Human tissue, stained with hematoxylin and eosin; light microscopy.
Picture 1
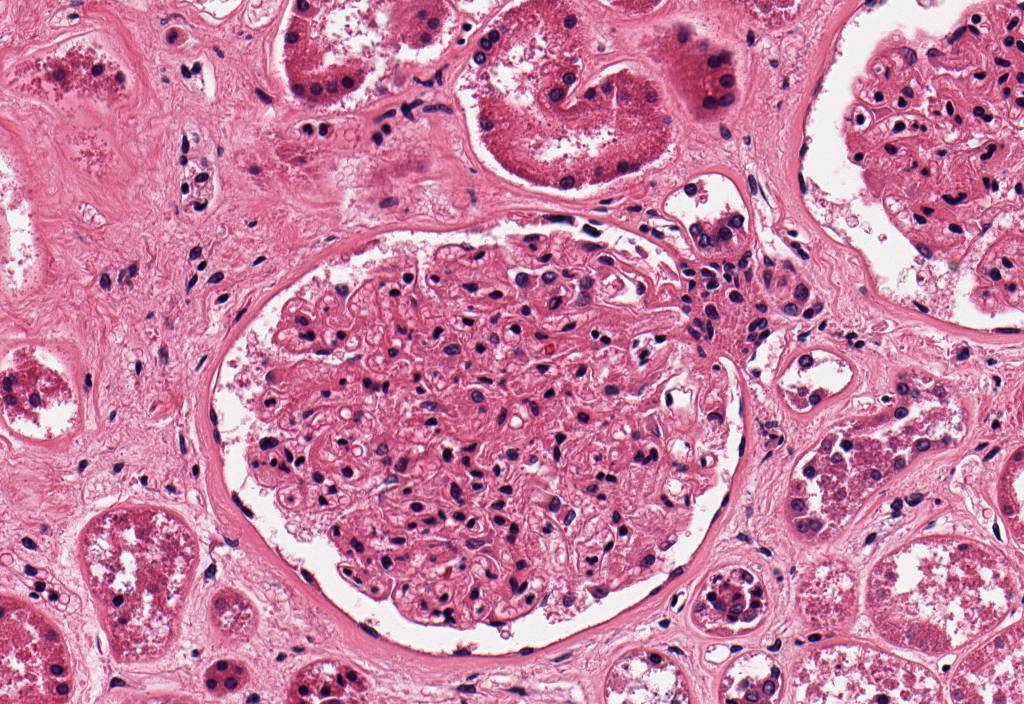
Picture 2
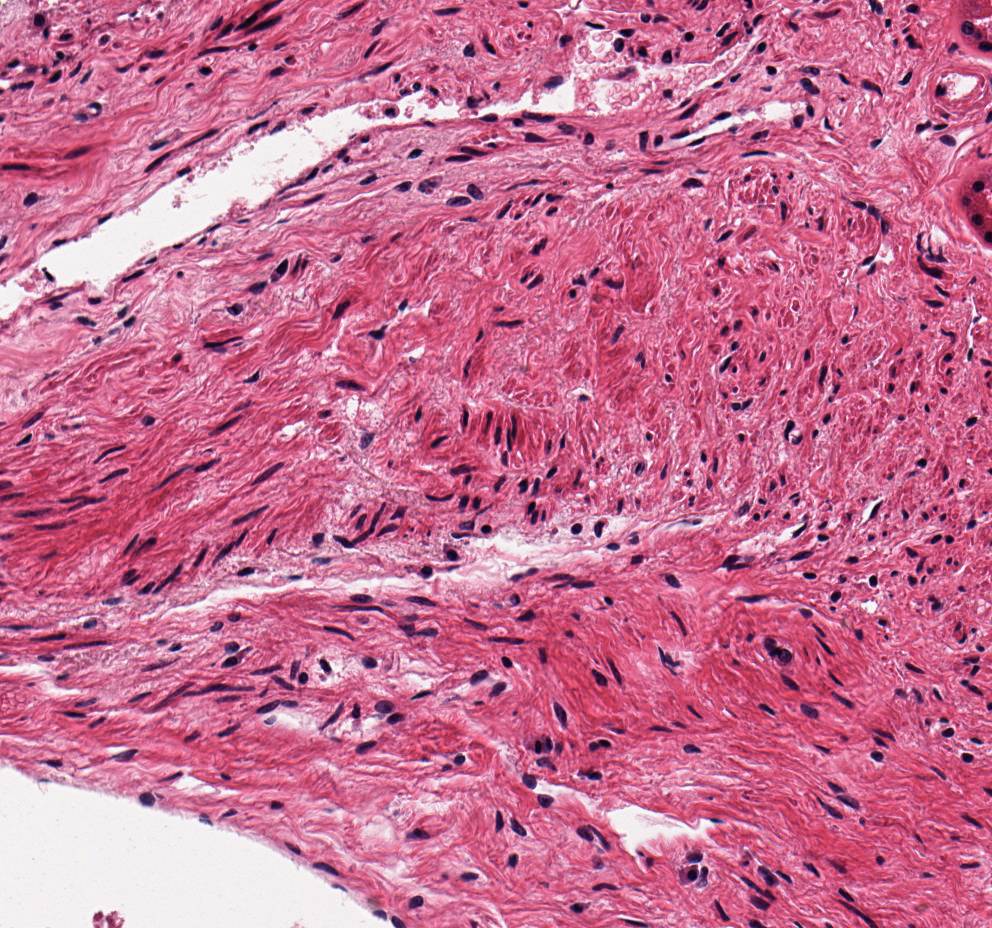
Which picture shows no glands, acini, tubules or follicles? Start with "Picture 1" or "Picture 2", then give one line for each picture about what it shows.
Picture 2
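What picture 1 shows: A single large round glomerulus fills the centre of the field, surrounded by cross-sectioned tubules.
What picture 2 shows: No epithelium, glands or fat cells are present anywhere in the field.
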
